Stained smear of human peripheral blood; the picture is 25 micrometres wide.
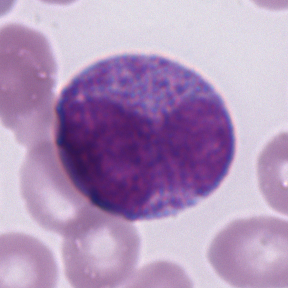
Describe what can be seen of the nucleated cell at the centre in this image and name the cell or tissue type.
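Round with a smooth edge, the cell outline encloses a nucleus that fills most of the cell and has a notch cutting in from its upper edge. The cytoplasm is a greyish blue-lilac and holds a fine dust of pinkish-purple granules. The cell shown is a promyelocyte.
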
